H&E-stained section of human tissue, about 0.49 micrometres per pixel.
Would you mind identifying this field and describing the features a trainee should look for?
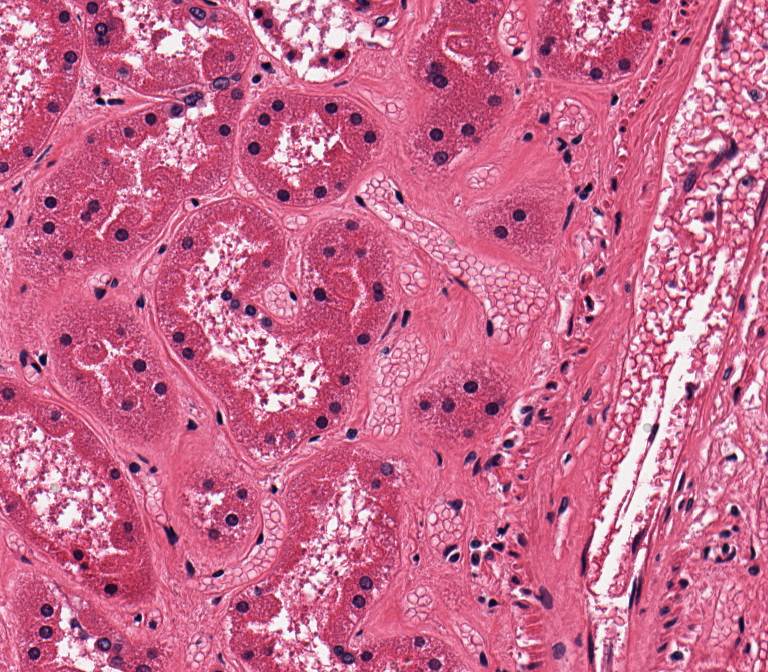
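That's cortical labyrinth of the kidney, filling the left two-thirds. You see closely packed, rounded, winding tubules with thin bands of pink stroma between.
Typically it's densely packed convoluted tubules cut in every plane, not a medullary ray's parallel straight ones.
Lining cells have round dark nuclei toward the tubules' outer edge; the centres hold pale, bubbly material.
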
